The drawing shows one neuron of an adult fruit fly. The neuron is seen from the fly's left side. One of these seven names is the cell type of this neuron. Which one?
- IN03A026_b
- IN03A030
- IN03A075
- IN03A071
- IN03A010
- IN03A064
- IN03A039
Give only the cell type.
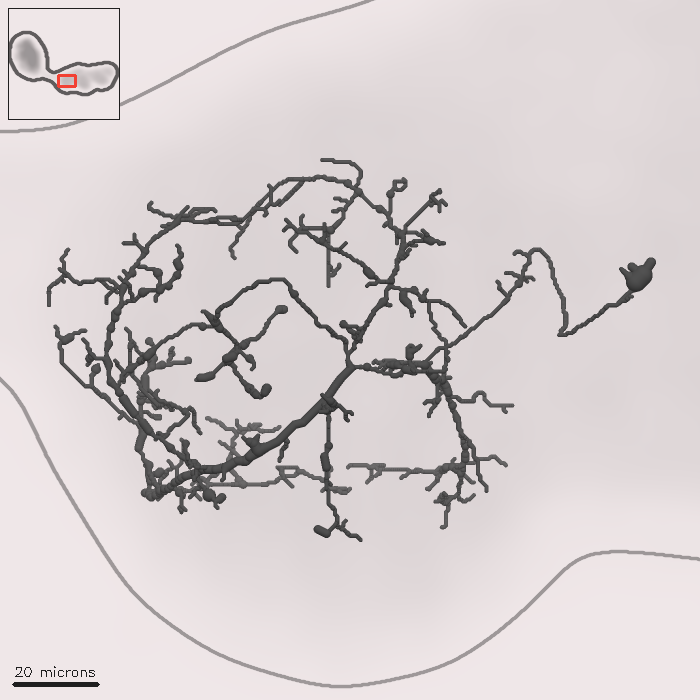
IN03A039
